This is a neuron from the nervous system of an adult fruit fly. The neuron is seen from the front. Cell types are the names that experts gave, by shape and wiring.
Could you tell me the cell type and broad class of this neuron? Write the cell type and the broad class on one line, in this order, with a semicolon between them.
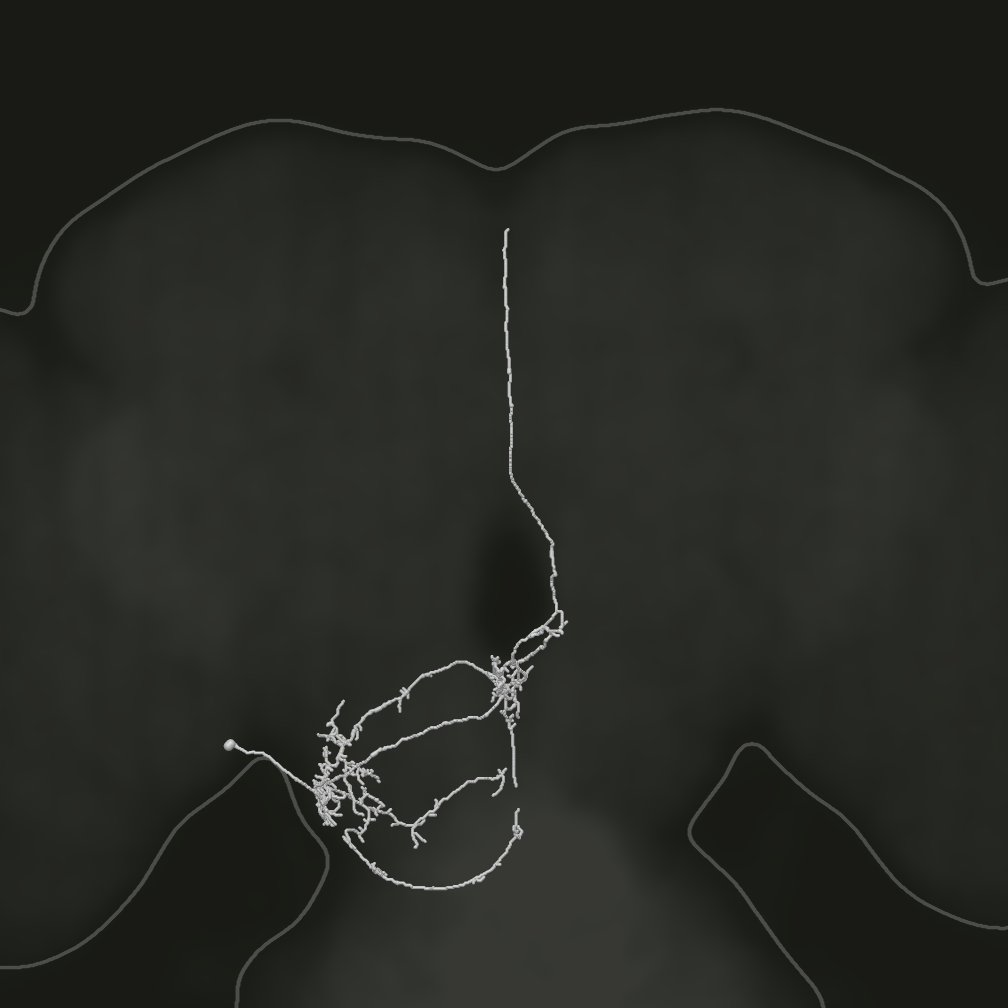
GNG630; central-brain intrinsic neuron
